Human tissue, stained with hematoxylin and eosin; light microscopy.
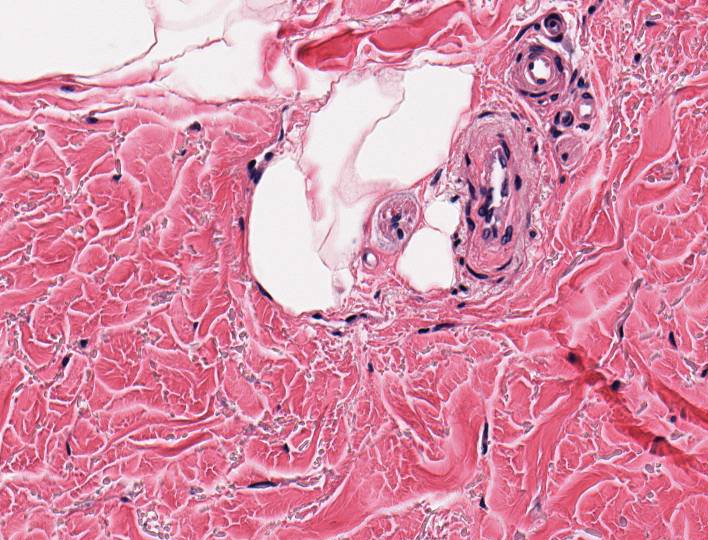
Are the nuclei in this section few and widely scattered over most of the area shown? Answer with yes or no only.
Yes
